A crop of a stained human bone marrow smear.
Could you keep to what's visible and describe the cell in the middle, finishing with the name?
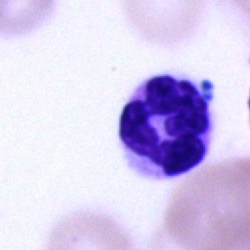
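The outline of the cell is round. Its nuclear lobes form a ring around a small pale central space, and the dense chromatin stains dark purple. The cytoplasm forms a scant pale lilac rim, widest at the lower left. This cell is a segmented neutrophil.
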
